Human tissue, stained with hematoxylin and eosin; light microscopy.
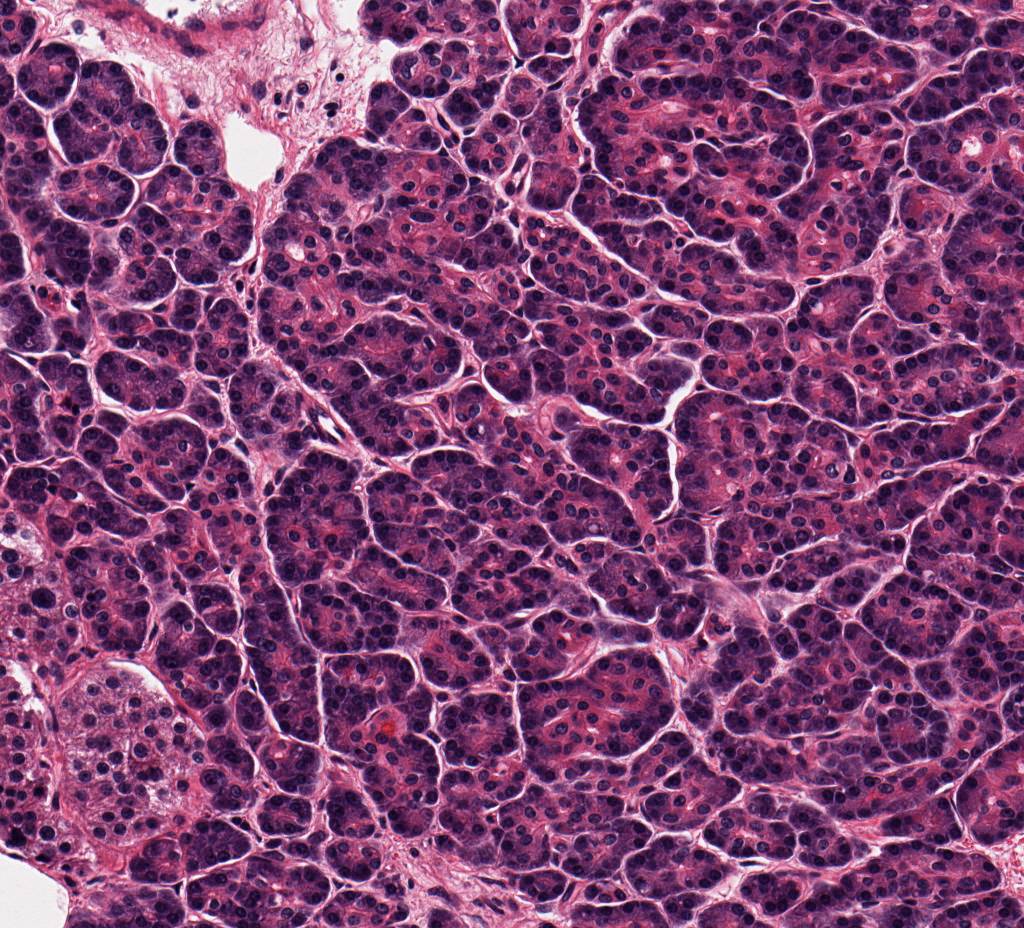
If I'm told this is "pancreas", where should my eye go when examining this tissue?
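The glandular units of this pancreas are acini of pyramidal cells with inconspicuous central lumina, which goes with the name.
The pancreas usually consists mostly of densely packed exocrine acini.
Acinar cell cytoplasm is purple toward the base and pinker toward the apex, and the round, fairly uniform nuclei sit toward the base of the cells. At the lower left lies a rounded nest of paler-staining cells that differs from the surrounding acini.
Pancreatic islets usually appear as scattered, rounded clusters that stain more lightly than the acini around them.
The nest matches that appearance in being rounded and paler than its surroundings.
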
